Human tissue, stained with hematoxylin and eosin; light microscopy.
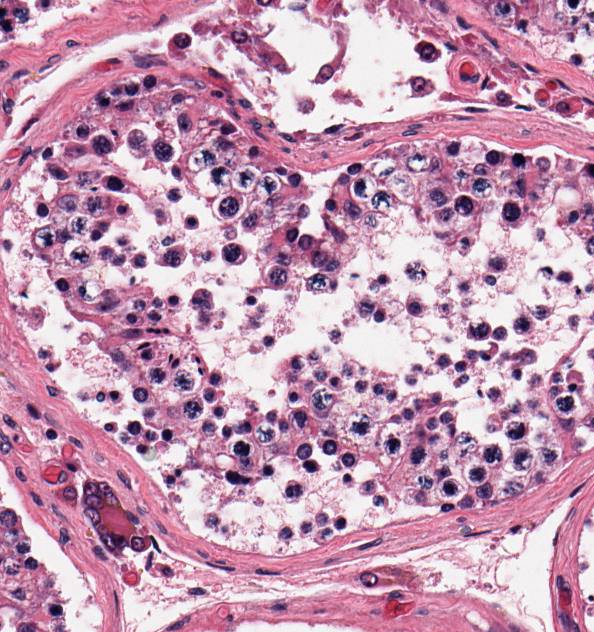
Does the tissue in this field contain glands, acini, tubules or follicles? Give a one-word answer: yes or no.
Yes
